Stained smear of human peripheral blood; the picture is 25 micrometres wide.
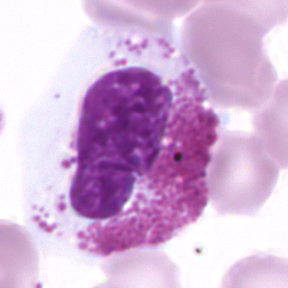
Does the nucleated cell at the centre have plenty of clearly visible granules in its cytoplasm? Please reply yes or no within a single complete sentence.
Yes, this cell has a cytoplasm with many visible granules.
